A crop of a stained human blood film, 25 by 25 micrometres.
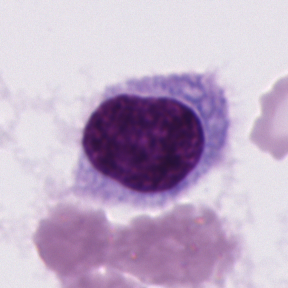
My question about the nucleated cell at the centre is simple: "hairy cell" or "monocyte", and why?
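It's a hairy cell. The nucleus is a single smooth oval, about 11 by 9 micrometres, with no lobes or deep indentation, filling about 60% of the cell's area. Its chromatin is dark purple and coarsely clumped, with small paler patches between the clumps. The pale bluish-lilac cytoplasm, wider on the right, is finely mottled without distinct red or pink granules.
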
